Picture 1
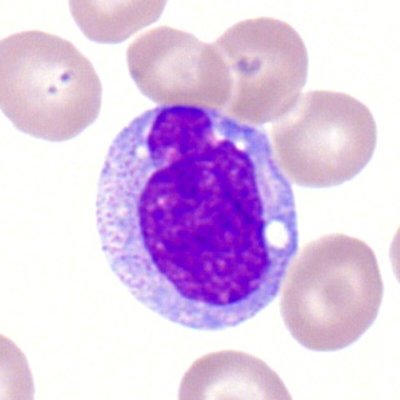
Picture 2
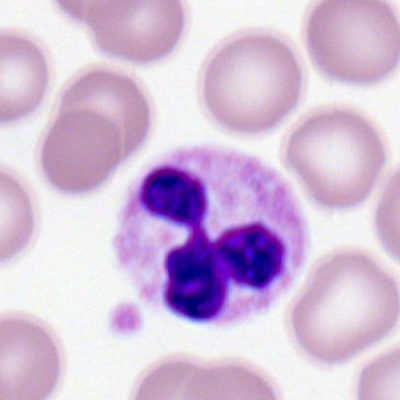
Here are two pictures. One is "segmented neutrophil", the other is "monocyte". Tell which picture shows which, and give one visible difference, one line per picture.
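In picture 1 we see a monocyte: A clear round vacuole lies in the cytoplasm at the right edge of the nucleus.
In picture 2 we see a segmented neutrophil: No vacuoles are seen in the cytoplasm.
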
